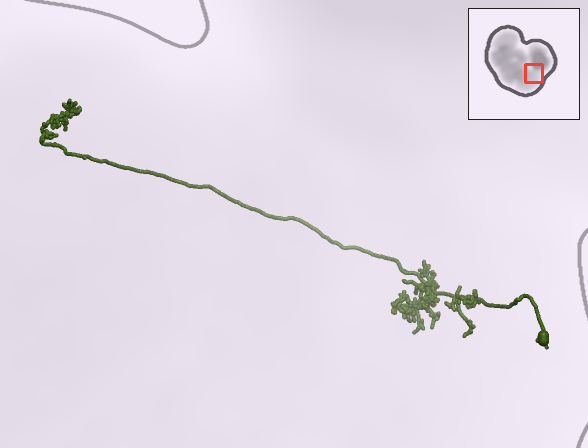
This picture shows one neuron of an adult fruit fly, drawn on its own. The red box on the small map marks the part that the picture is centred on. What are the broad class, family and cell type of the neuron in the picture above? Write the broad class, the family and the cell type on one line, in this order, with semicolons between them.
optic-lobe intrinsic neuron; Tm; Tm29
